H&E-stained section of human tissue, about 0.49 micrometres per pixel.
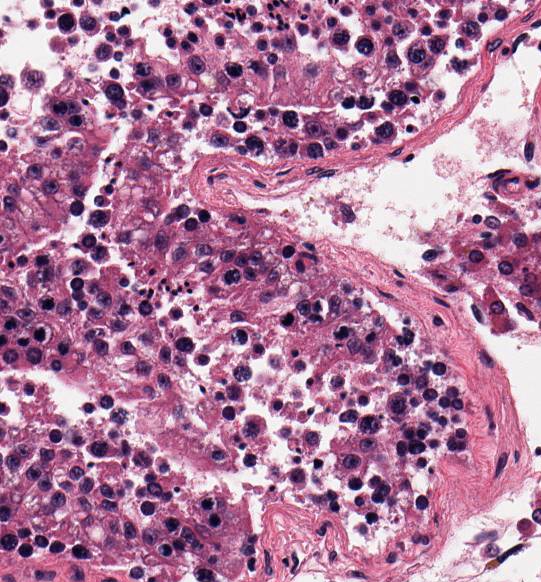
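Testis, checked point by point: the fibrous bands carry flattened spindle-shaped nuclei lying parallel to the fibres; the cells within the compartments have pink cytoplasm around their nuclei; an empty white space holding wisps of pale pink material lies at upper right; and no fat cells are present.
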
